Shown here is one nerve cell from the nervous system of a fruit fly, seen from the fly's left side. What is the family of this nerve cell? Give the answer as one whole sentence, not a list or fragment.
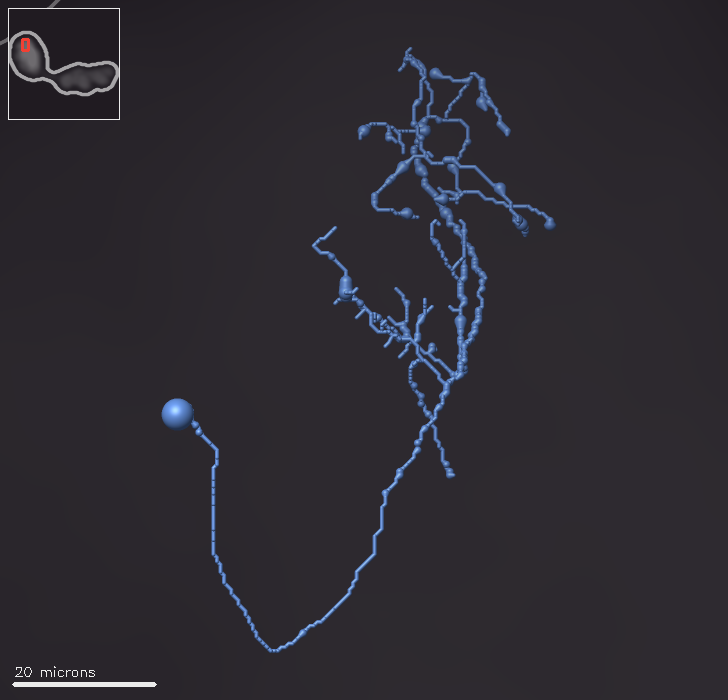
This nerve cell belongs to the family hemilineage SLPal3_and_SLPal4_dorsal.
